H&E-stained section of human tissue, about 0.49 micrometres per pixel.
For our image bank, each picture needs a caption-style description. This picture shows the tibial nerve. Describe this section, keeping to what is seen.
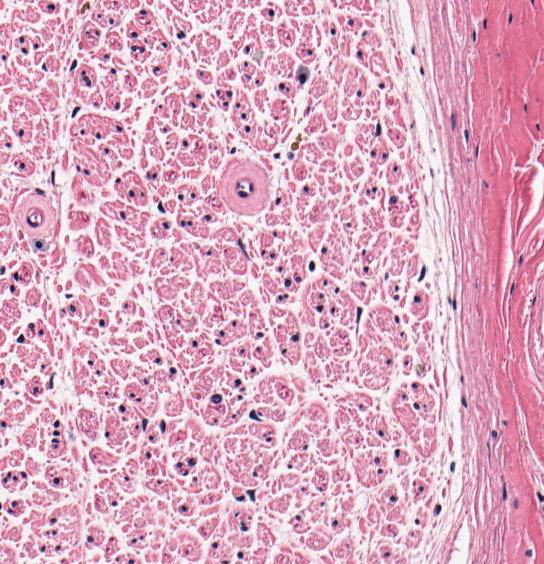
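Left and middle of field: muscle fibres, cut transversely, rounded to polygonal pink profiles. Upper muscle: two small arterioles, thick pink walls. Right edge: band of dense connective tissue, wavy densely packed pink collagen, scattered flattened nuclei.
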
